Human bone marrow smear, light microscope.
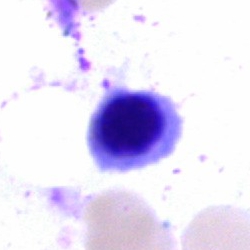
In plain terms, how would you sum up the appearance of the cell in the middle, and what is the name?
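Taking the outline first, it is roughly round but comes to a blunt point at the lower left. The nucleus is off-centre toward the upper left of the cell. The cytoplasm is blue and shows no distinct granules. The cell is an erythroblast.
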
